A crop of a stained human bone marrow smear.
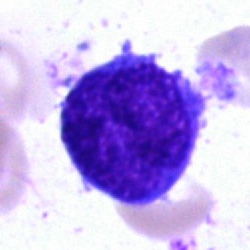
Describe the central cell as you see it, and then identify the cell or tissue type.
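Almost the whole cell is taken up by the nucleus. Its chromatin is dark purple and mottled, with darker clumps lying among paler patches. Around it, only a scant rim of deep blue cytoplasm is visible. Small fuzzy bumps project from the upper edge of the cell. The cell is a blast.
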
